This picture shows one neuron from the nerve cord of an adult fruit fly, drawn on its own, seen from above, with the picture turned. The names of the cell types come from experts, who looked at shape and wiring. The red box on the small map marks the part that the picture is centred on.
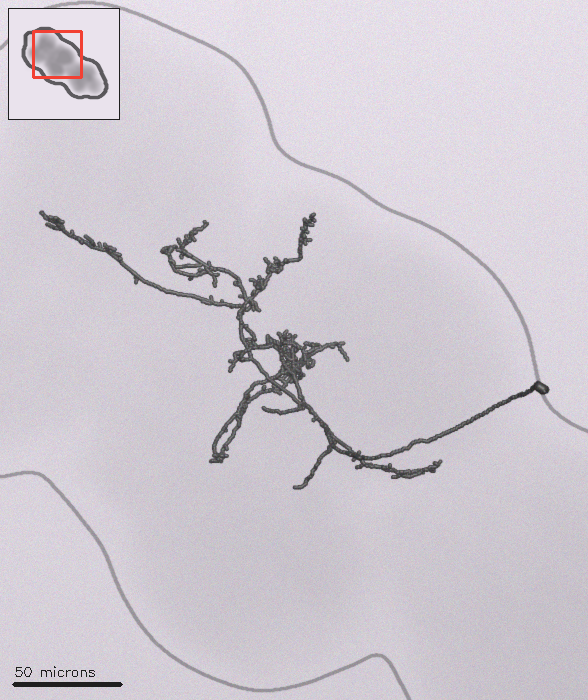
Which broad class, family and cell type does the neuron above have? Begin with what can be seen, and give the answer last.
From left to right in the picture it spans about 250 microns. Dozens of branch ends can be seen. It is a nerve-cord intrinsic neuron. Its family is hemilineage 23B. The cell type is IN23B061.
